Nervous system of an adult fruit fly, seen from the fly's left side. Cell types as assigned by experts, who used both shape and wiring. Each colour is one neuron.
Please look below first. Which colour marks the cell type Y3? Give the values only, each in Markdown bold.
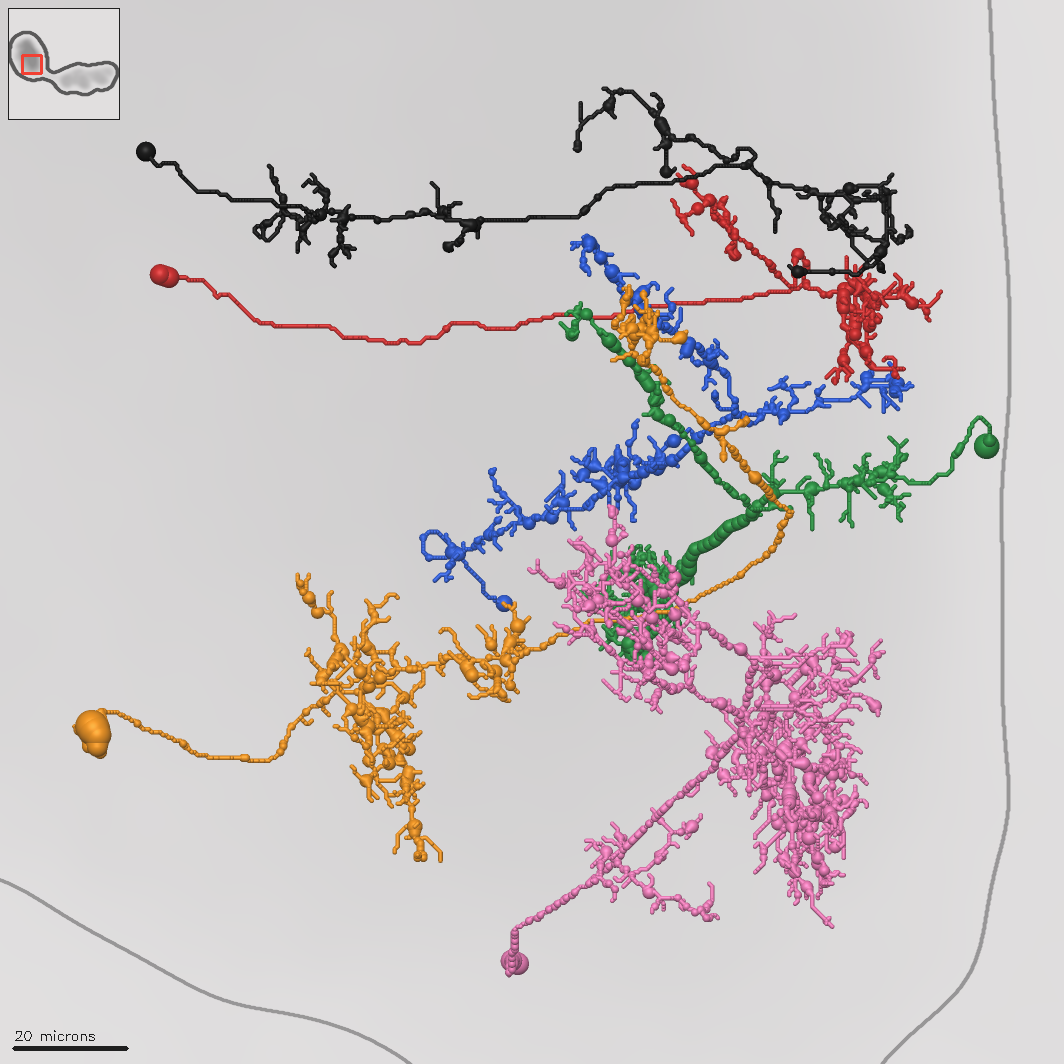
**green**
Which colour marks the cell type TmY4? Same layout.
**black**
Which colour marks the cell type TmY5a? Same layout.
**blue**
